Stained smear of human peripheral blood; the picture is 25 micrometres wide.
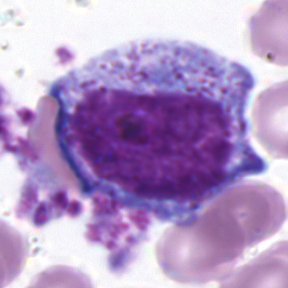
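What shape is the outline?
Irregular and angular, with a pointed corner jutting out on the right side.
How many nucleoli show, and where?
One dark nucleolus, lying left of the nuclear centre.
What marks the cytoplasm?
Fine reddish-purple granules scattered throughout, thickest in its upper part, and a deeper blue along the left margin than elsewhere.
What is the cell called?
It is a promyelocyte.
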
